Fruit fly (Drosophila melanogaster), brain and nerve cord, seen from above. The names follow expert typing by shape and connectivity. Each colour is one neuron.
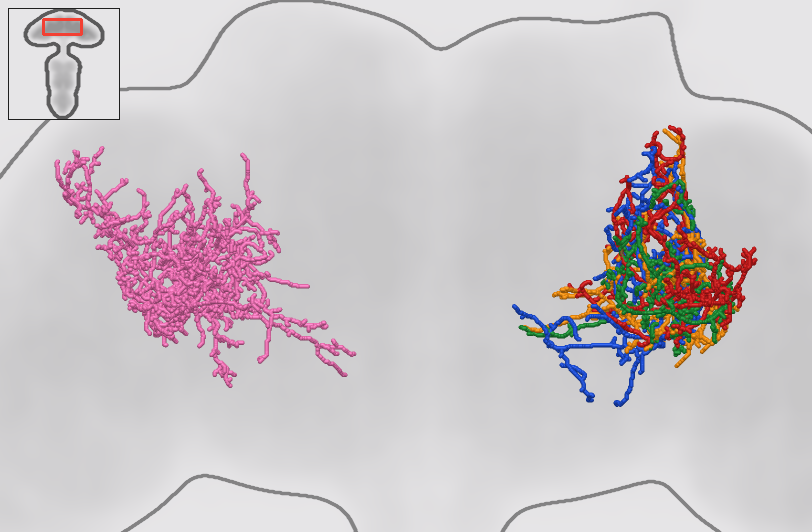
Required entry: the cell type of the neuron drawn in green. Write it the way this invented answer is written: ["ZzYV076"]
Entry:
["CB3024"]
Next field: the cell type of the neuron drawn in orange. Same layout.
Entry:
["CB1065"]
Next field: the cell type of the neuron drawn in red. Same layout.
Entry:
["CB2824"]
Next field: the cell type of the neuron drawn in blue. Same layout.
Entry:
["SAD117"]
